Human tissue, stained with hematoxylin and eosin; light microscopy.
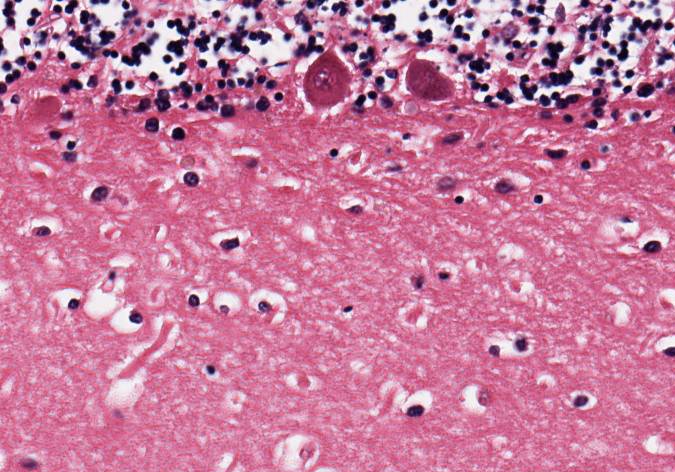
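Cerebellum. A narrow band of densely packed dark nuclei crosses the top of the field above a broad, pale pink, sparsely cellular layer filling most of the field. Cells in this band have small, round, darkly staining nuclei with scant visible cytoplasm. Purkinje cell bodies are rounded to flask-shaped and stain deeper pink than the layer below. That lower layer has a finely fibrillary pink neuropil background.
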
